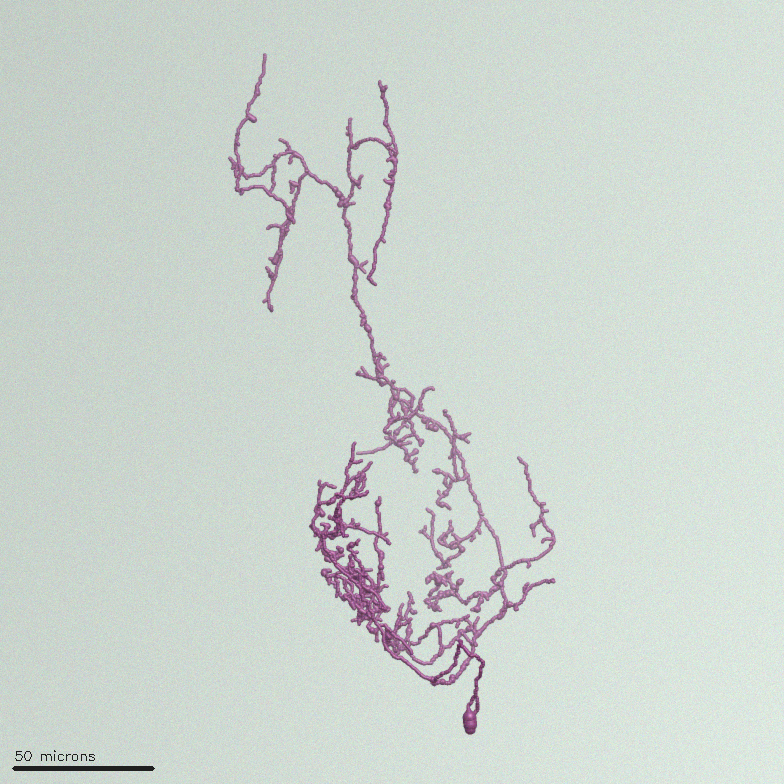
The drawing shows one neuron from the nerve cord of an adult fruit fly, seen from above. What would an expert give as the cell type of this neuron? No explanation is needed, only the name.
IN19A045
